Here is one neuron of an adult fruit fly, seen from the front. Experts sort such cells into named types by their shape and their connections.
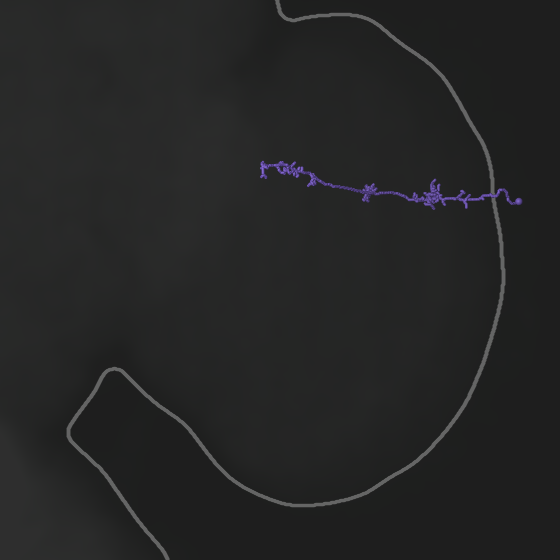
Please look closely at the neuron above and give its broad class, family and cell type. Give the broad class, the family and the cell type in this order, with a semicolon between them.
optic-lobe intrinsic neuron; TmY; TmY5a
